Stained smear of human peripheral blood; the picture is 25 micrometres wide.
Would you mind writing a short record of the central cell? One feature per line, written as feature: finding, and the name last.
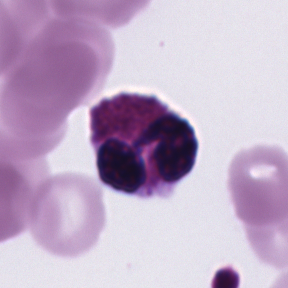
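Nucleus: two separate lobes
Nucleoli: none visible in either lobe
Granules: coarse, reddish-purple, packed into the cytoplasm above the nucleus
Outline: roughly round, no surface projections
So that one is: an eosinophil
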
